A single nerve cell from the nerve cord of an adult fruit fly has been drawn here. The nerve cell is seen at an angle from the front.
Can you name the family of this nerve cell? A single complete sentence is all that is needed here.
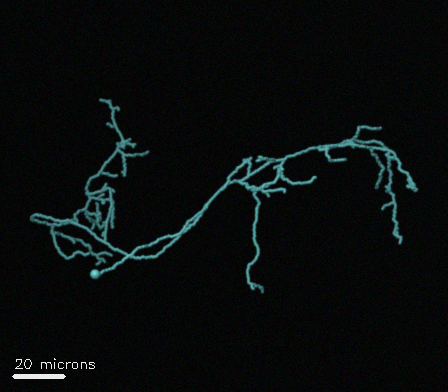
Within family hemilineage 01A is found this nerve cell.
